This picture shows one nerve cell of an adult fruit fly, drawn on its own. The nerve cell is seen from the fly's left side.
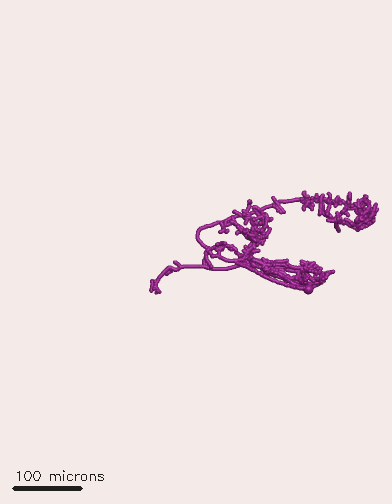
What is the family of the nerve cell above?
hemilineage 10B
